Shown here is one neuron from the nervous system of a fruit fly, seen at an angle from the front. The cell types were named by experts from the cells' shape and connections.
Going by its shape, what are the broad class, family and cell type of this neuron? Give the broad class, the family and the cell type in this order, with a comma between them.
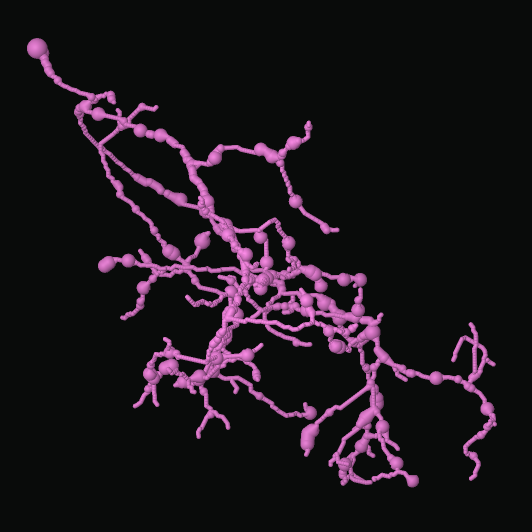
central-brain intrinsic neuron, hemilineage ALl1_dorsal, lLN13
